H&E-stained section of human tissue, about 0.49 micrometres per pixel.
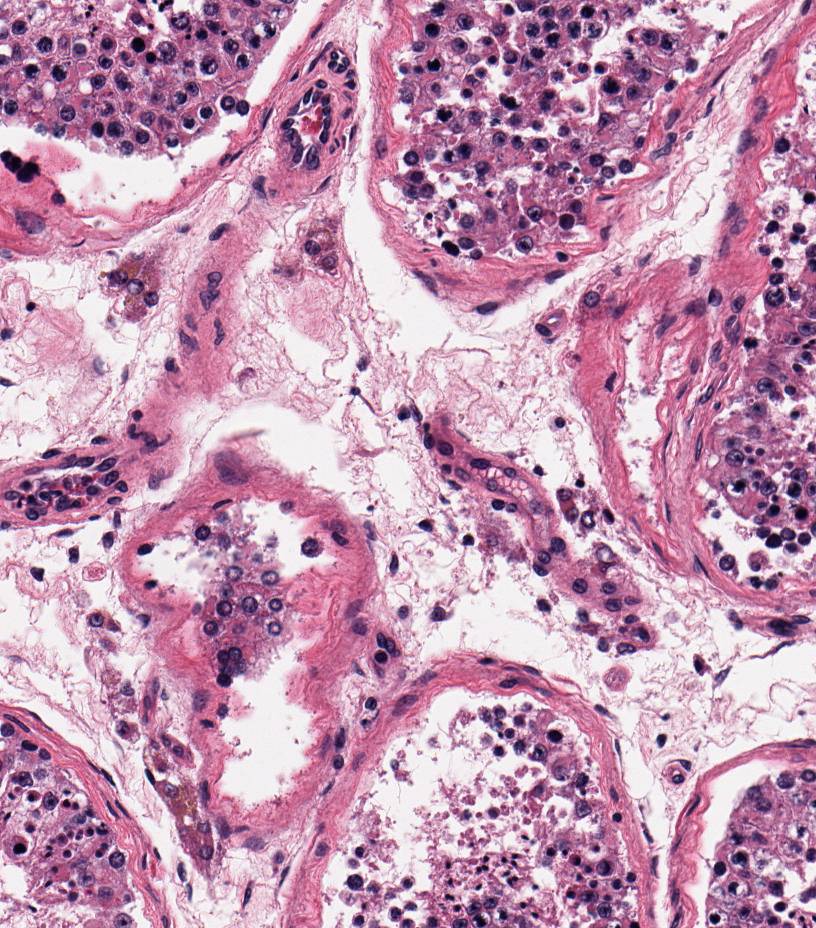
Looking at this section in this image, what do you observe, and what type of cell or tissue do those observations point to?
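Profiles: several rounded or oval tubular cross-sections, set apart by loose intervening tissue. Walls: thick, pink, wavy, layered and fibrous. Contents: many rounded cells with dark round nuclei, many lying loose in the lumen. Between tubules on the left: golden-brown granular pigment within cells. Name: testis.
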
